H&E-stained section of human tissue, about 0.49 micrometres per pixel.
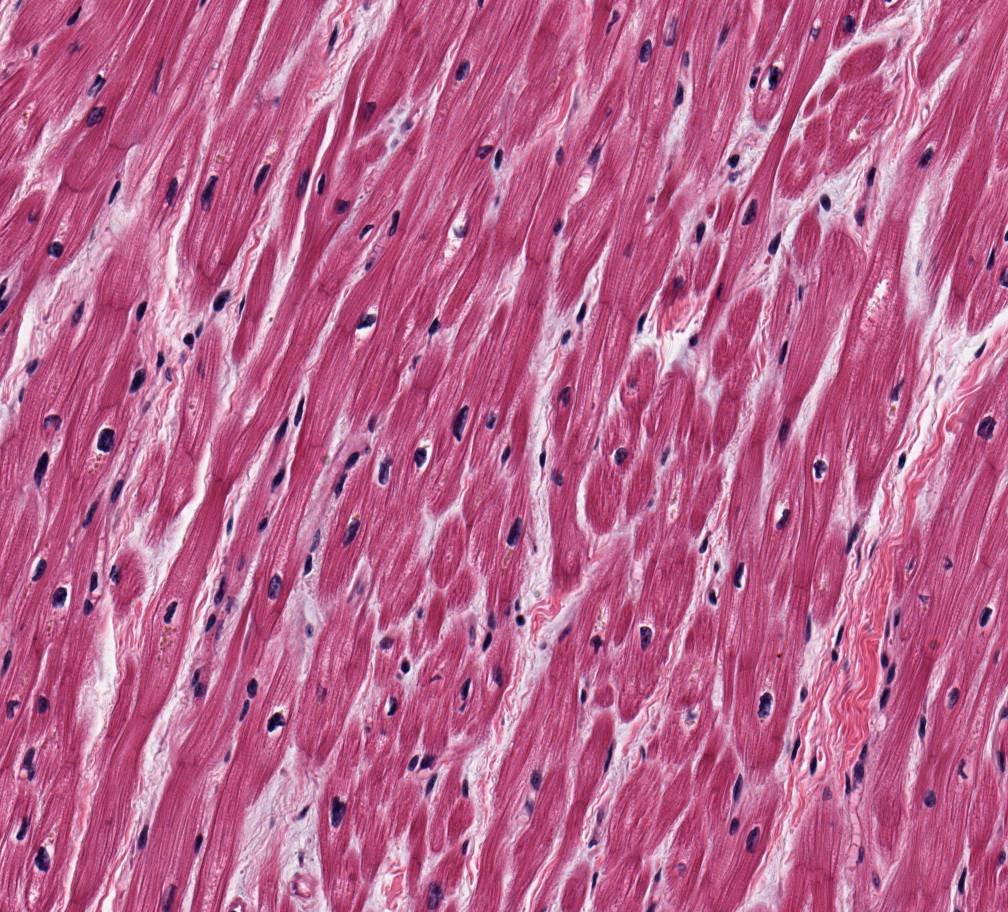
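Atrial appendage of the heart, haematoxylin and eosin stained section. Muscle fibres branch and join neighbouring fibres. Cytoplasm deeply eosinophilic, with fine lengthwise striations. Fine golden-brown granules at the poles of some muscle nuclei. Lower right: a strand of wavy pink collagen running between the muscle fibres.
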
